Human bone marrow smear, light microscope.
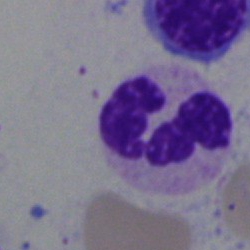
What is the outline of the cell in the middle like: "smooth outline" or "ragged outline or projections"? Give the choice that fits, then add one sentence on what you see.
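Smooth outline. The cell has a round, smooth outline.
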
